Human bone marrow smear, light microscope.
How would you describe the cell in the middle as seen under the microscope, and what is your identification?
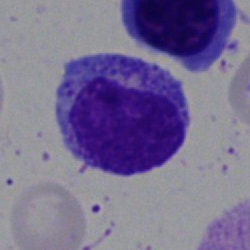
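Roughly round, this cell has a slightly irregular edge. Its nucleus sits toward the lower right, so the cytoplasm is widest at the top and left. The chromatin is deep purple and finely textured, with no coarse dark clumps, and fine purple granules sit in the cytoplasm. That's a myelocyte.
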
